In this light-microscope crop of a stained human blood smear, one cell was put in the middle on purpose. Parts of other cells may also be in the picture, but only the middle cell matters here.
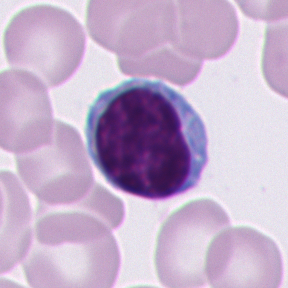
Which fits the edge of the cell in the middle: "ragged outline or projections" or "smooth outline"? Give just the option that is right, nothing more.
Smooth outline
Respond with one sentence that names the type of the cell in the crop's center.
The central element of this crop is a cell, namely a typical lymphocyte.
